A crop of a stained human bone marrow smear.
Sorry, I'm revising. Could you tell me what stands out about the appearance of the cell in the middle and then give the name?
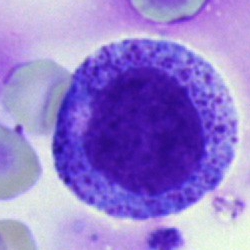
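Well, the outline's round and smooth. You won't see any nucleoli in the nucleus. The cytoplasm holds a lot of dark purple granules. On the left side of the nucleus there's a paler zone in the cytoplasm. So that one's a promyelocyte.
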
